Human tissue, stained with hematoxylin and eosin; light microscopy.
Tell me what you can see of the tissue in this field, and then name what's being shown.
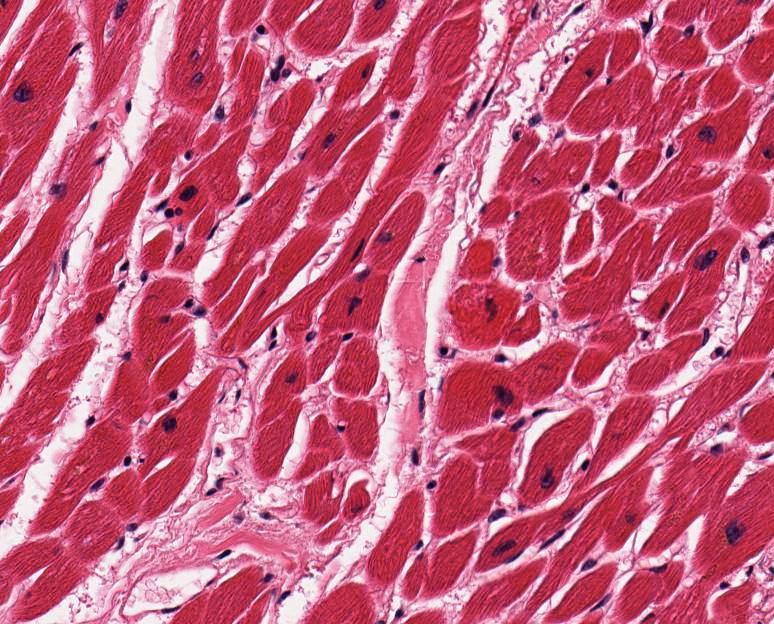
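Left half: muscle fibres oblique, lower left to upper right. Right half: fibres mostly cut across, giving rounded and polygonal profiles. Cardiac muscle cells each with one nucleus, centrally placed. No fat cells in the field. Tissue: left ventricle of the heart.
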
